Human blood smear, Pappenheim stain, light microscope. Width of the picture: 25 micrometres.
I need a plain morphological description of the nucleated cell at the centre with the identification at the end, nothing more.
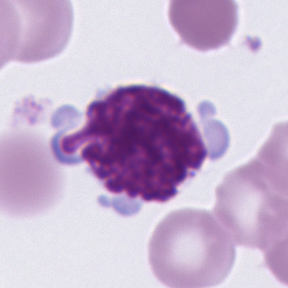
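Start with the chromatin, dark purple and coarsely clumped. The nuclear mass, about 13 by 10 micrometres, has a knobbly, irregular outline. It fills almost the whole cell, leaving scant cytoplasm. Pale blue rounded blebs protrude from the cell edge on the left, right and lower sides. Its name is typical lymphocyte.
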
